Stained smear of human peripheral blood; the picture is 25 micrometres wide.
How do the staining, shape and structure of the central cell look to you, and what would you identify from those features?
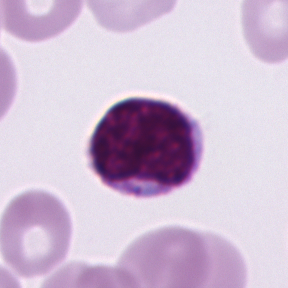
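Let me start with the outline: it is round and smooth, and the cell is about 10 micrometres across. The nucleus takes up most of it, roughly 9 by 8 micrometres, filling about 80% of the cell's area. Its chromatin is dark purple and coarsely clumped. The cytoplasm is only a thin pale blue crescent, lying mainly along the lower edge. This is a large granular lymphocyte.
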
